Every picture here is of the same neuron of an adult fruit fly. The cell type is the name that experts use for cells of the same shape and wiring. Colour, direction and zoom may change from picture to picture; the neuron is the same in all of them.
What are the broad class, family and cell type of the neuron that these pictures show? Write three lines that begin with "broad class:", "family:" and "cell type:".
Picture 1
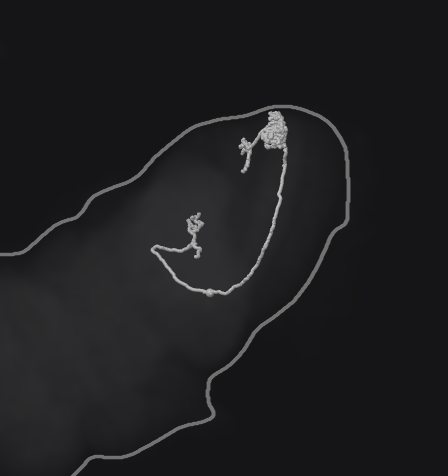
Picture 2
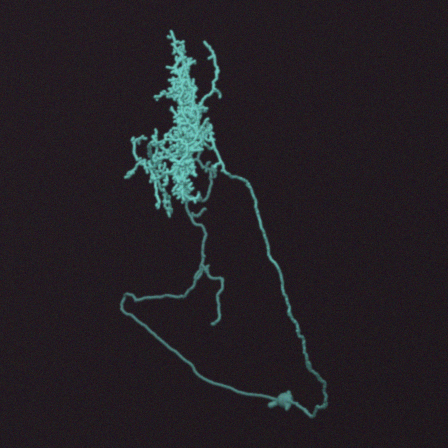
broad class: optic-lobe intrinsic neuron
family: MeLo
cell type: MeLo7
